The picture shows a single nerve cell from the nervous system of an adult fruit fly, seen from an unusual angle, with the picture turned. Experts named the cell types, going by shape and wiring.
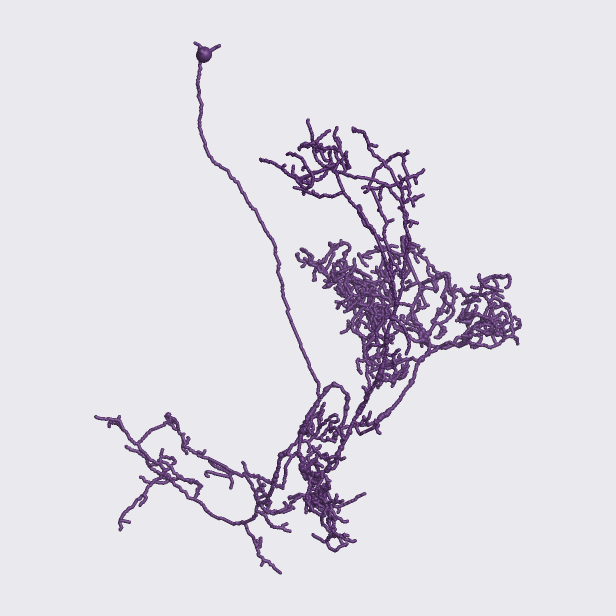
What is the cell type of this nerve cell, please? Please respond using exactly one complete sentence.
The nerve cell is categorized under cell type FB2A.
